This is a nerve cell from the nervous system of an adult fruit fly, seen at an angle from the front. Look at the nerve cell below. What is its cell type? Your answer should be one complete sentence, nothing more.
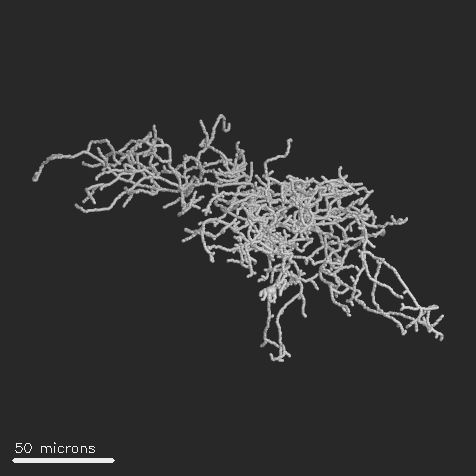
By cell type, this neuron is classified as SMP143.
